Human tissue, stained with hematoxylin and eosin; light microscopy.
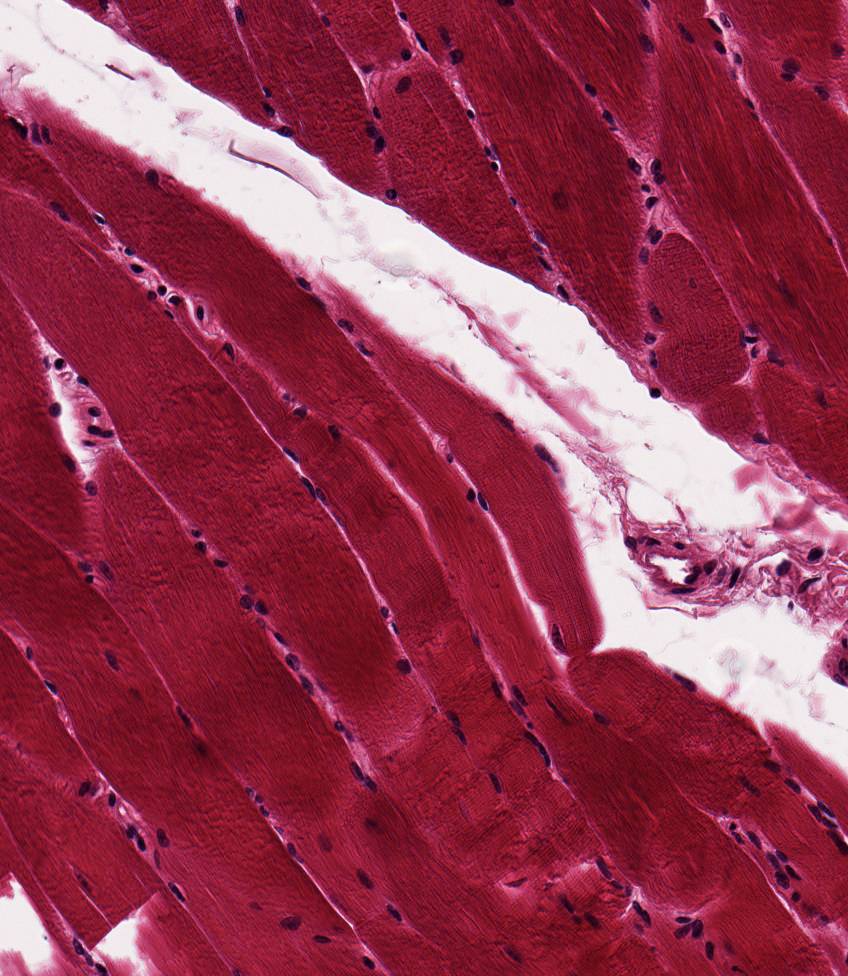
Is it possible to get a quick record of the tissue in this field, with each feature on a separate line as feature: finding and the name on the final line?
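Arrangement: fibres parallel, running diagonally upper left to lower right
Nuclear position: mostly at fibre edges, not centres
Nuclei: dark purple, elongated along the fibres
Cytoplasm: deep red
Name: skeletal muscle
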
